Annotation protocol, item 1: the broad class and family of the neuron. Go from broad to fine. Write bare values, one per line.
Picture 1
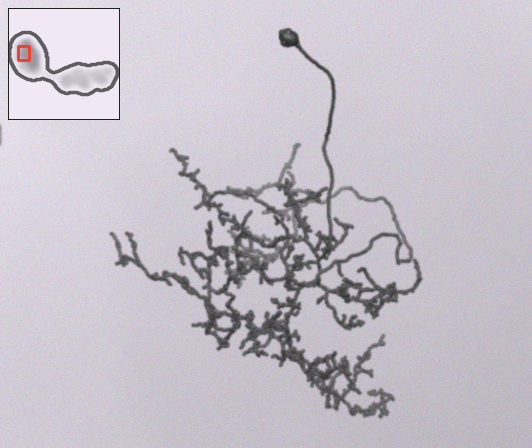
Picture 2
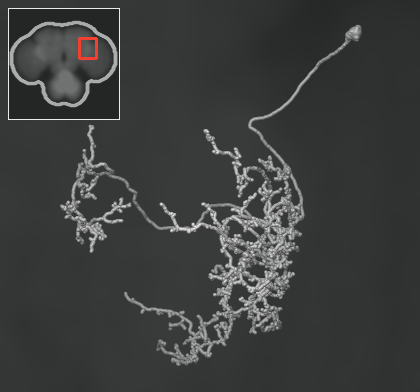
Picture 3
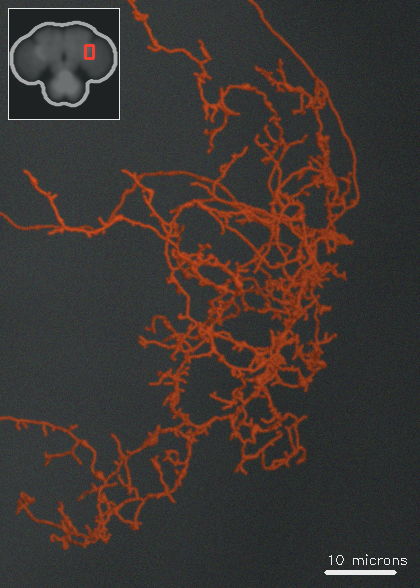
central-brain intrinsic neuron
hemilineage VLPl4_anterior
